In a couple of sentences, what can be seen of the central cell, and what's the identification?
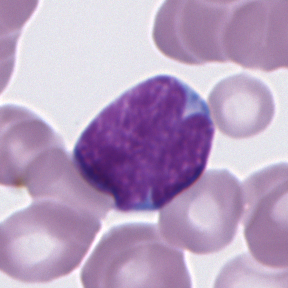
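Start with the nucleus: there is a deep notch at its upper right edge. Cytoplasm is scant, just a sliver lying mainly in that notch and along the lower edge, and no granules are visible in it. The outline is smooth, without projections. This cell is a myeloblast.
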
